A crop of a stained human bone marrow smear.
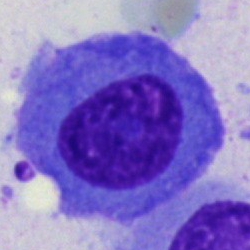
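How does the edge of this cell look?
Irregular, I'd say, with a slightly ragged border.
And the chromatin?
Dark purple and clumped, with paler streaks running between the clumps.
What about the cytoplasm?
Abundant and blue-violet, and I see no vacuoles in it.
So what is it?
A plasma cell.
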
